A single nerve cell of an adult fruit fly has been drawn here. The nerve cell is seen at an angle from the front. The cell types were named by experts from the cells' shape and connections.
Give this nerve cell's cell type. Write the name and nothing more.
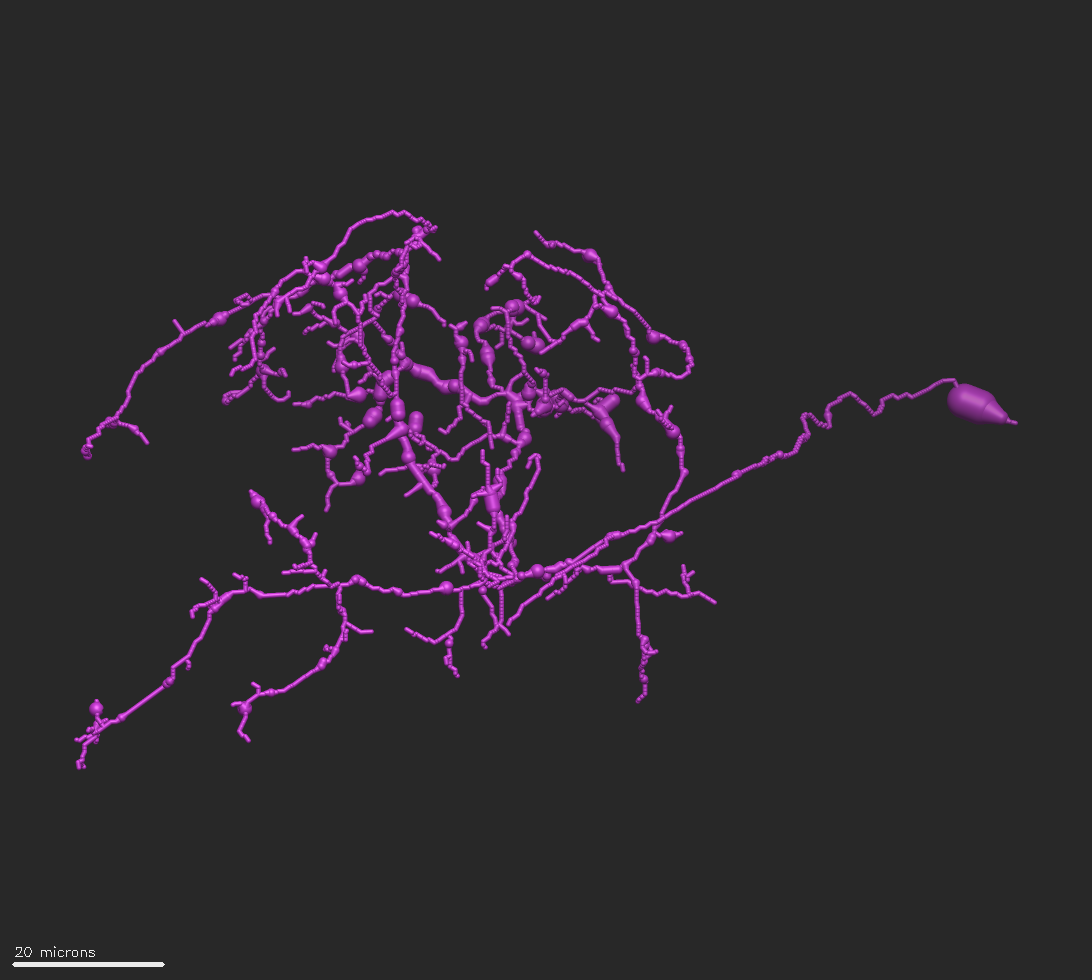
IN21A061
